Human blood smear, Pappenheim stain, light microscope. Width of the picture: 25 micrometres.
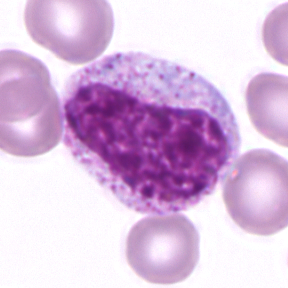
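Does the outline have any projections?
No, it is a smooth oval without them.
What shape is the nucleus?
A single elongated, bean-shaped mass lying across the cell, its chromatin clumped into dark patches with paler spaces between.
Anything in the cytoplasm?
Fine purple-red granules, scattered throughout.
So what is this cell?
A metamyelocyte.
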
